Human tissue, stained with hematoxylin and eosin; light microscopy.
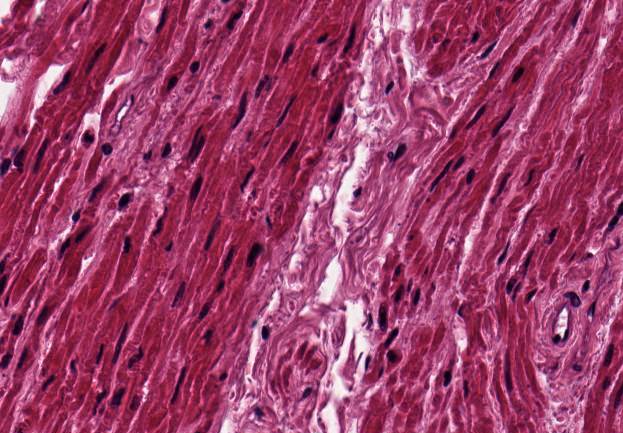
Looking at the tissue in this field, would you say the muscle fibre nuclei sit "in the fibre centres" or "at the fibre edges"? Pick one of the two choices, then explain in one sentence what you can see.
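In the fibre centres. The muscle fibre nuclei are dark purple, elongated ovals that lie within the fibres rather than at their edges.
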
